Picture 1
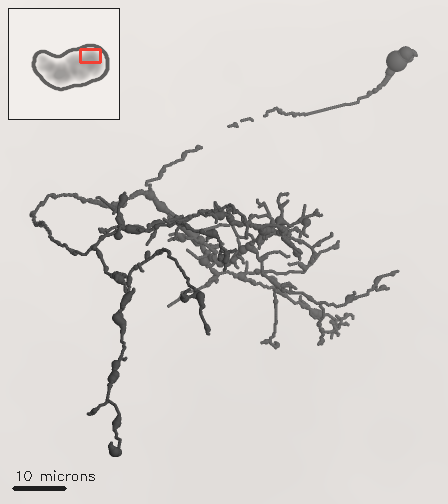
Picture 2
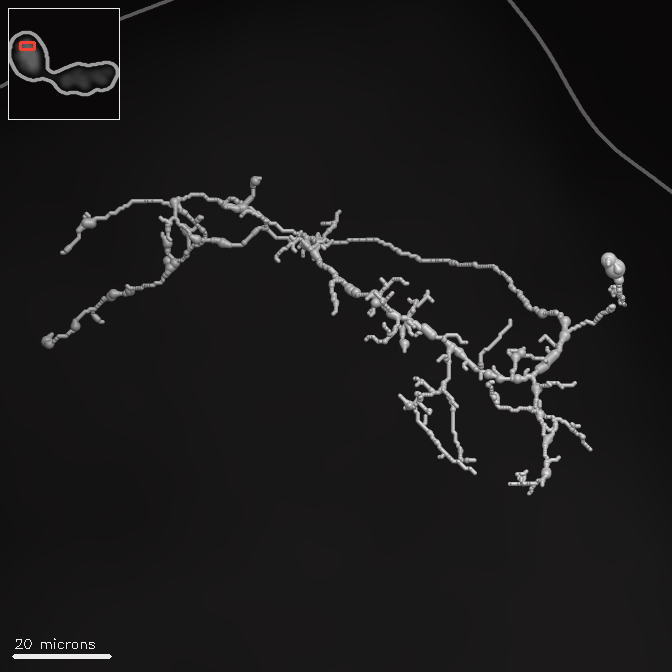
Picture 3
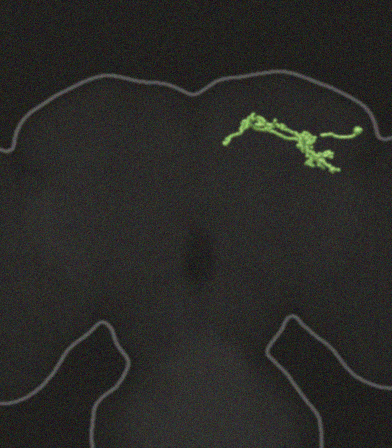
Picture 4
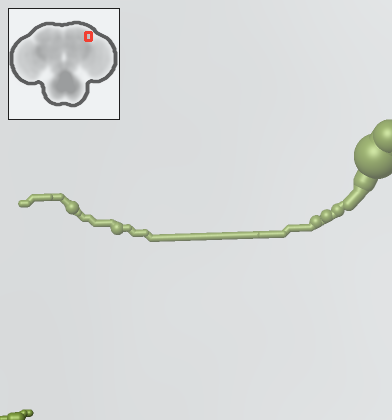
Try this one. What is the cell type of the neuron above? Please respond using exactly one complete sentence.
The neuron is of cell type LHPV5g1_b.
